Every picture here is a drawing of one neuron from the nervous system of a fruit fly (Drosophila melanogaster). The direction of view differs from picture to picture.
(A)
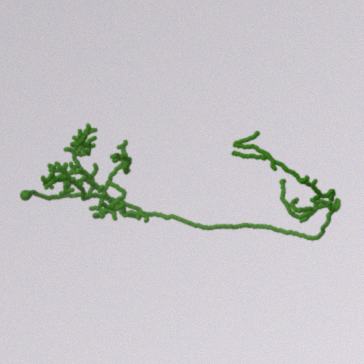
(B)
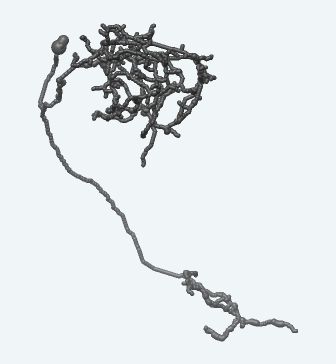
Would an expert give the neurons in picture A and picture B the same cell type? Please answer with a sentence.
They are of different cell types.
